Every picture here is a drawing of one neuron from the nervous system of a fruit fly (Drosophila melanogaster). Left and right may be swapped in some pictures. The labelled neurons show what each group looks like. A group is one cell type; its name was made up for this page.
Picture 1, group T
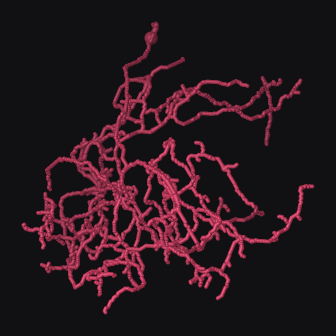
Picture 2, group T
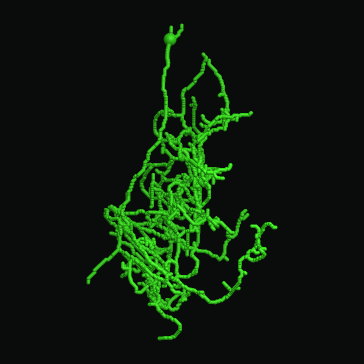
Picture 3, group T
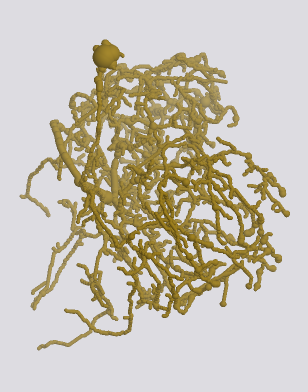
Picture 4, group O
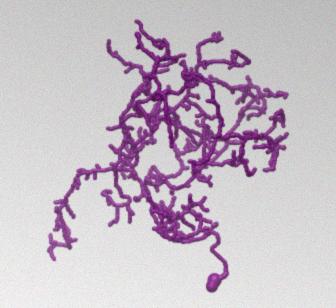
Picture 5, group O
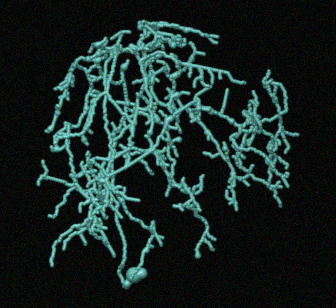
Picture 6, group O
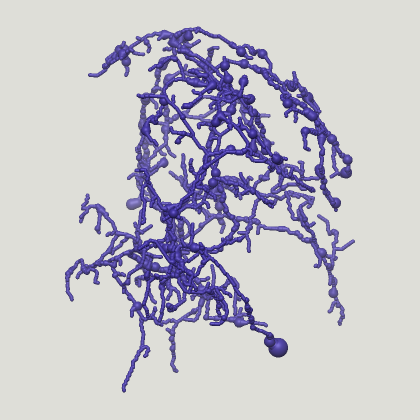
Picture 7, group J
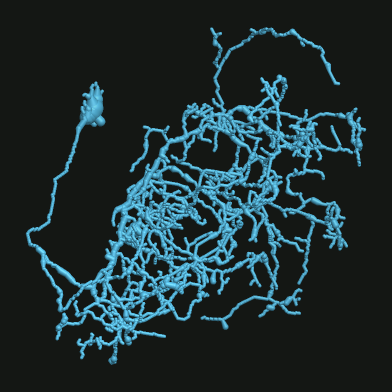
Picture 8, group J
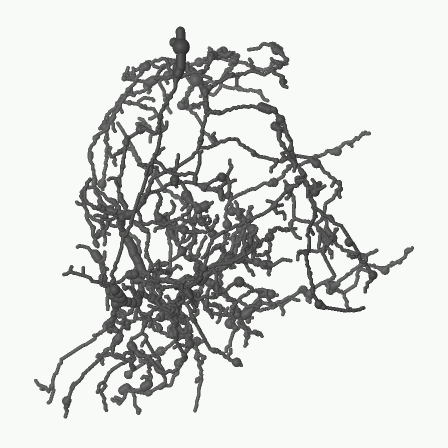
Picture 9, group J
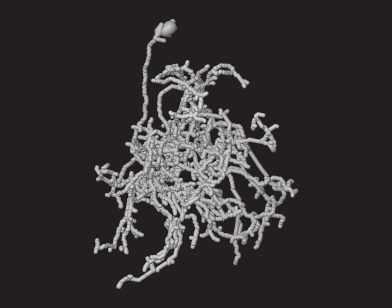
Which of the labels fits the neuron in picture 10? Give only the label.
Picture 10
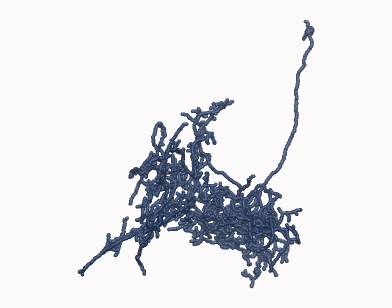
group T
